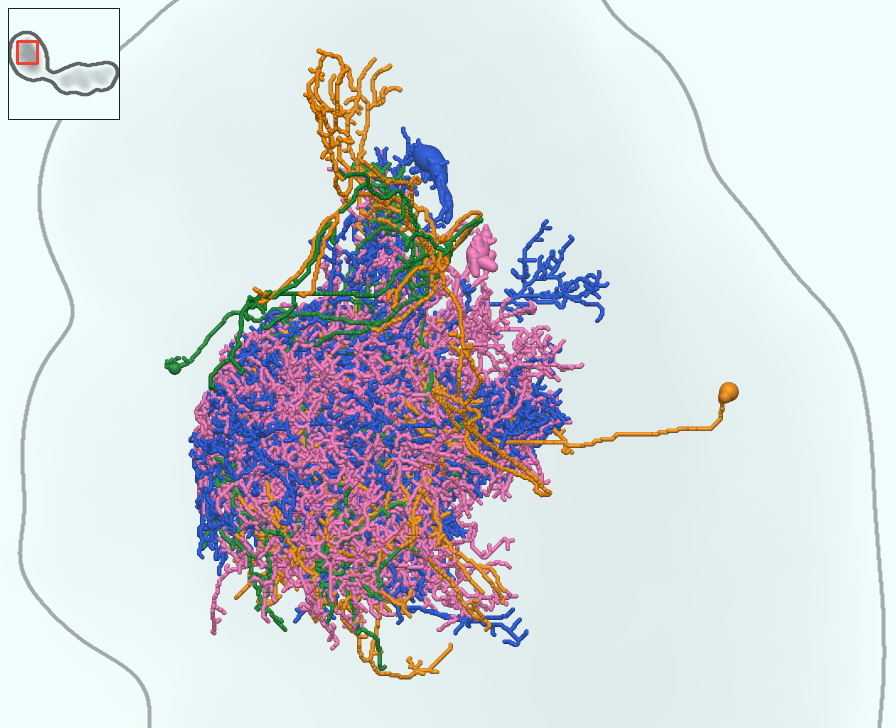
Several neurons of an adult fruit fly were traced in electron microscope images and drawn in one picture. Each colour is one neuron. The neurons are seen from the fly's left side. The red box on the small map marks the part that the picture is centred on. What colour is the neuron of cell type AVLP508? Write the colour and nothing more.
orange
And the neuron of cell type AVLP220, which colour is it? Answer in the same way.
green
